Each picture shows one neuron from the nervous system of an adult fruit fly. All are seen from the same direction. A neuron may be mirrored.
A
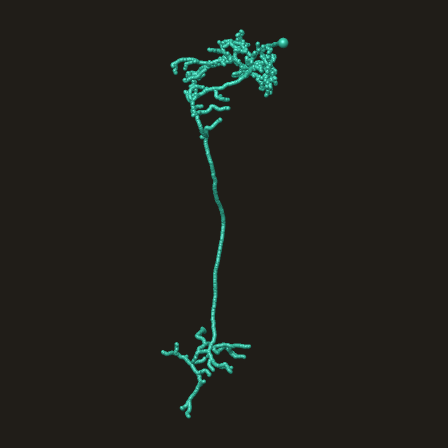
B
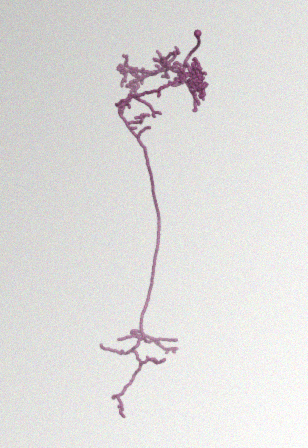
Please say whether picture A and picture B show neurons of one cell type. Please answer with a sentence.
They are of the same cell type.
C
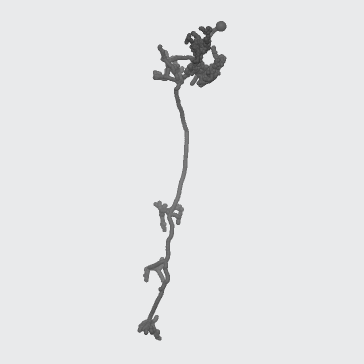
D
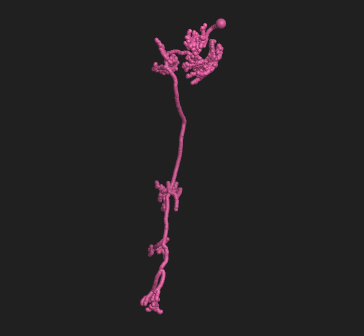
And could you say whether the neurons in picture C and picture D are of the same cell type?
They are of the same cell type.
